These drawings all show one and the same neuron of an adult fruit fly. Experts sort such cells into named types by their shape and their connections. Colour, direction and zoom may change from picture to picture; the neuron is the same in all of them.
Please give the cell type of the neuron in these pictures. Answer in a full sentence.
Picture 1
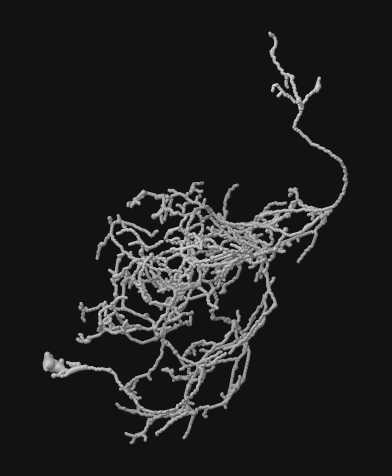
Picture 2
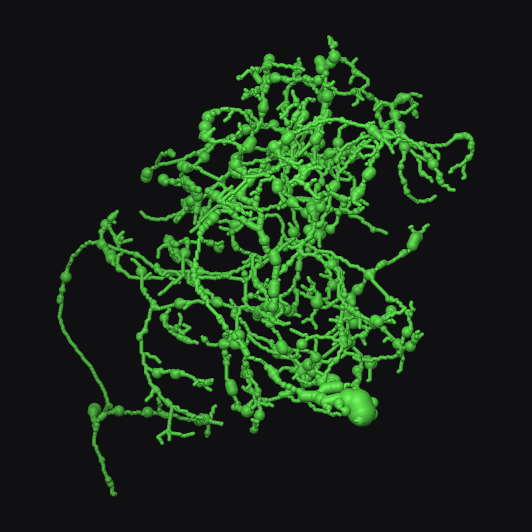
The cell type is v2LN3A1_b.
